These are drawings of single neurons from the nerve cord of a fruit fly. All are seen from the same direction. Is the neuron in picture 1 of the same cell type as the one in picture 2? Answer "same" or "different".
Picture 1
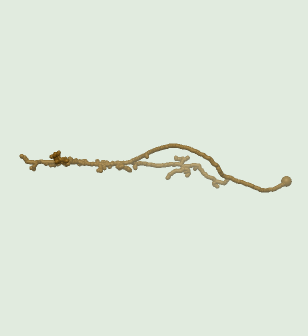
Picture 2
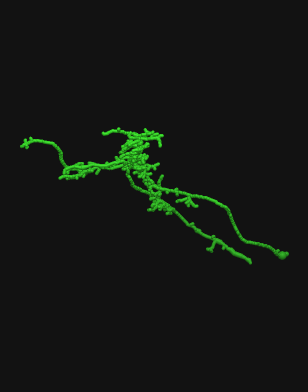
same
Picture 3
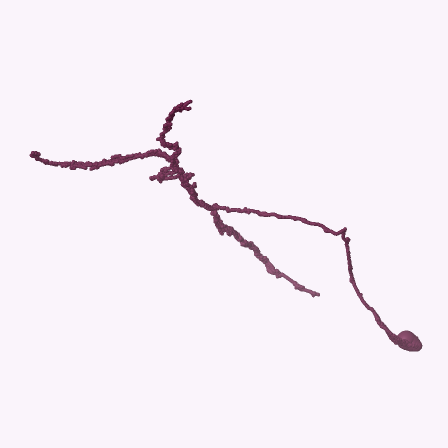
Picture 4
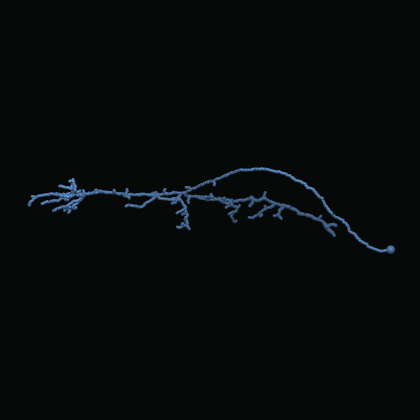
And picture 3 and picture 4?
different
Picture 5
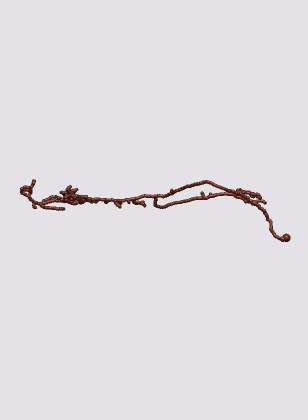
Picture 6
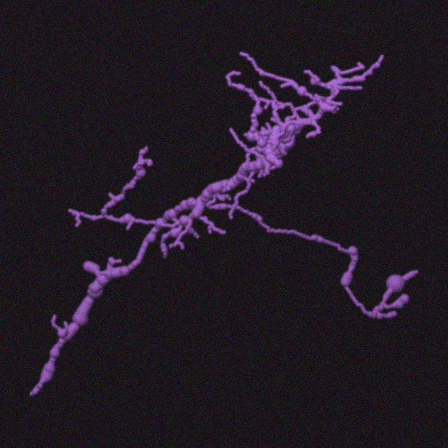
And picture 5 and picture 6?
different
